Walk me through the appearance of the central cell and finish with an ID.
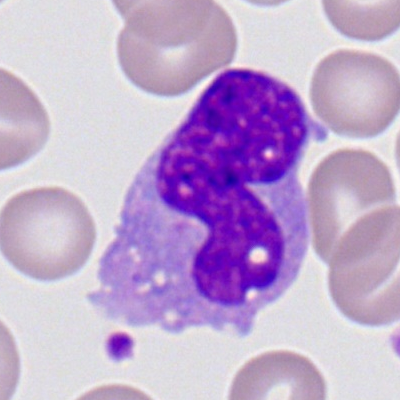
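Look at that ragged lower-left border; the whole outline is irregular. The nucleus is bent into an S-like shape, and its chromatin is purple and patchy rather than uniformly dense. There are also several small clear vacuoles scattered in the cytoplasm. So you've got a monocyte.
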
